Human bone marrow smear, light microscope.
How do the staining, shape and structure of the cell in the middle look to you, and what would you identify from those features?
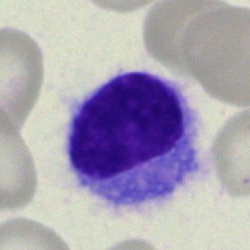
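Take your time with the margin here: it's fuzzy and ragged, with fine irregular projections. Overall the outline is roughly round to oval. Inside the nucleus, no distinct nucleoli can be seen. The cytoplasm has a faintly speckled texture, without coarse dark granules. What you're looking at is a hairy cell.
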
